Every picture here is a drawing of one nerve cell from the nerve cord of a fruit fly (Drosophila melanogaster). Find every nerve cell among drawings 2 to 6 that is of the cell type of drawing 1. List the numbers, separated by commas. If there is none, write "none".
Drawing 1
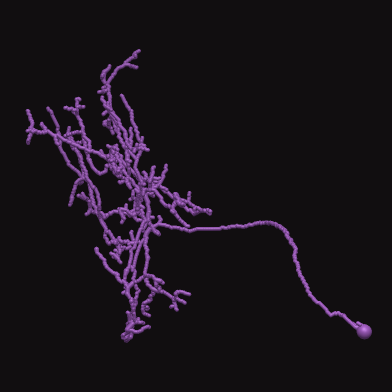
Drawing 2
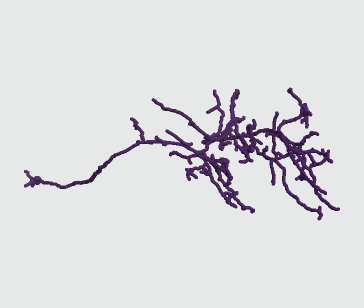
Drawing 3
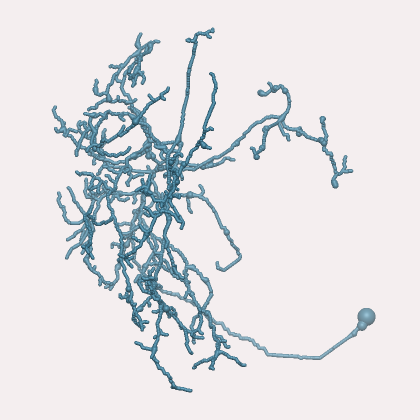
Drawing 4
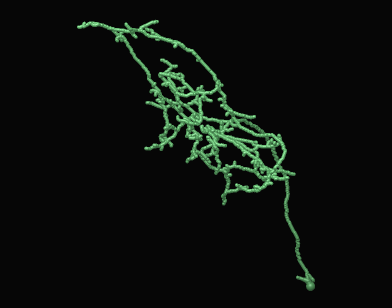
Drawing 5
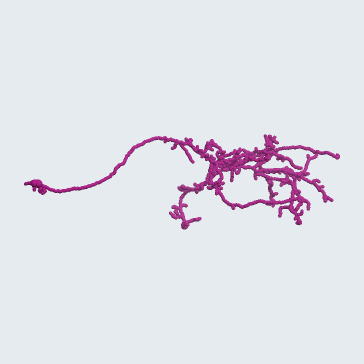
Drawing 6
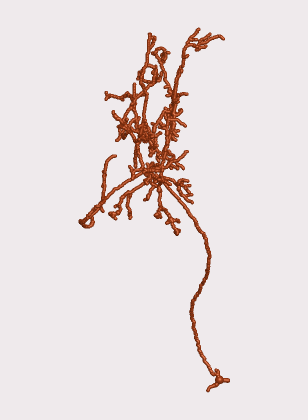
2, 4, 5, 6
